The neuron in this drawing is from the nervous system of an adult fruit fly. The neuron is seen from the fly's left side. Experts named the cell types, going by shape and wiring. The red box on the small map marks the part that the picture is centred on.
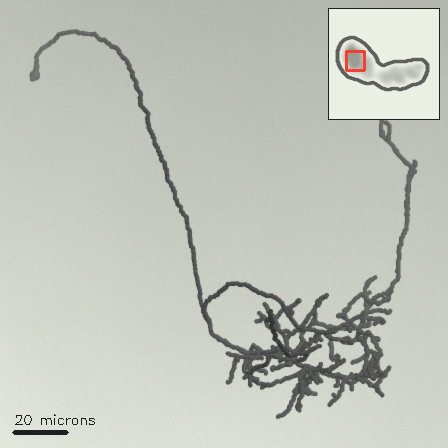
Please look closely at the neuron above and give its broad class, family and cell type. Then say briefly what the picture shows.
Its broad class is central-brain intrinsic neuron. The family is hemilineage WEDd1. Its cell type is WEDPN14. The cell body can be seen at the upper left of the picture. By the scale bar it is about 150 microns tall in this view. The picture shows dozens of branch ends.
